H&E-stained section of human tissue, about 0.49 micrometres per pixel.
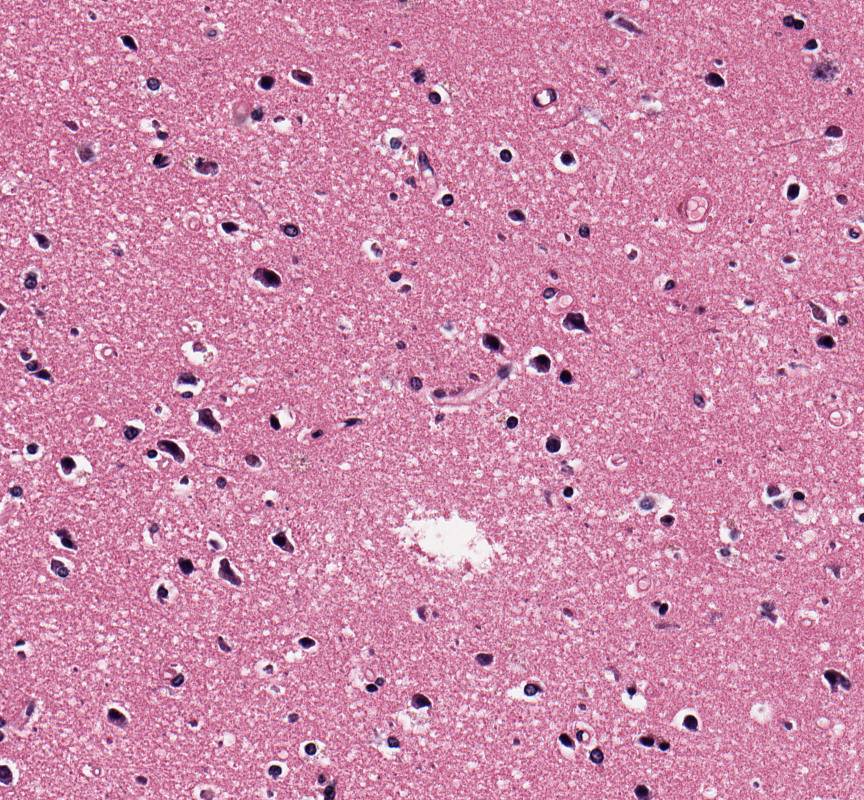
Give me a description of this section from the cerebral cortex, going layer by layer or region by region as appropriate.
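You've got a uniform pink matrix across the whole field, cells spread evenly, no organised units. The pink is finely granular, speckled throughout with many tiny clear vacuoles. Nuclei are mostly small and dark, round to angular, some triangular. One thin-walled capillary runs obliquely just above centre.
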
